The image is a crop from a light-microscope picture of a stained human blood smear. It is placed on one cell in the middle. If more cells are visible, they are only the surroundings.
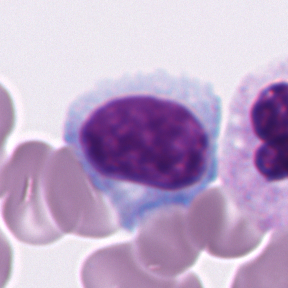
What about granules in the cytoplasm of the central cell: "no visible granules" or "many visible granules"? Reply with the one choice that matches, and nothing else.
No visible granules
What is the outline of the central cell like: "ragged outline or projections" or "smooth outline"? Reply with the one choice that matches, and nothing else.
Ragged outline or projections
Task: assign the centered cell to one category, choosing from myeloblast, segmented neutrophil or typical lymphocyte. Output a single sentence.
Present in the middle of the crop is a typical lymphocyte.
